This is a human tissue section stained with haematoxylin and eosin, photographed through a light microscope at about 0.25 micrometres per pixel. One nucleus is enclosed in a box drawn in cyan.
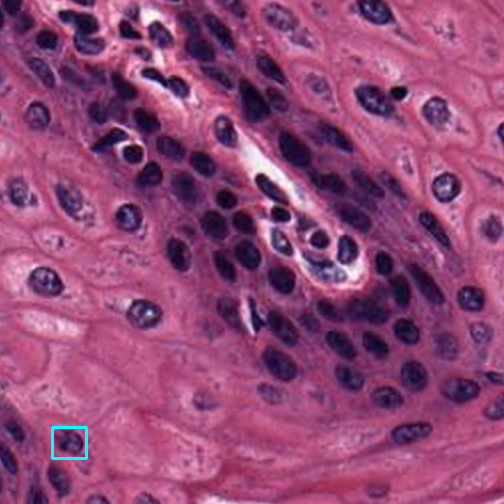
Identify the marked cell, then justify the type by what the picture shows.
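This is a squamous epithelial cell. The nucleus is oval and darkly stained, about the same size as the neighbouring nuclei. The nucleus is surrounded by a modest rim of pink cytoplasm with no sharp cell outline. The cell lies among closely packed dark oval nuclei at the lower left edge, beside paler pink cells with more cytoplasm.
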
